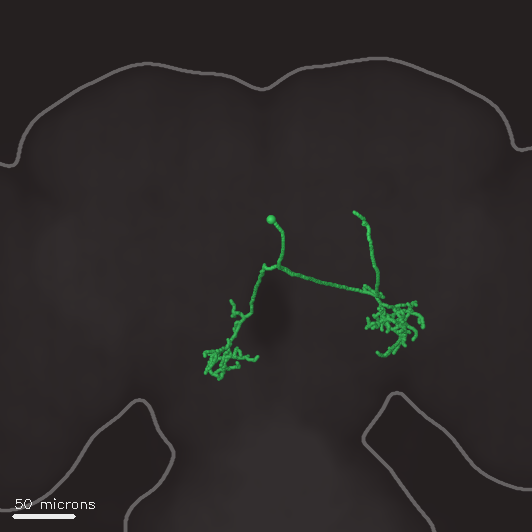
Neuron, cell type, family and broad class: WED083; hemilineage WEDd2; central-brain intrinsic neuron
